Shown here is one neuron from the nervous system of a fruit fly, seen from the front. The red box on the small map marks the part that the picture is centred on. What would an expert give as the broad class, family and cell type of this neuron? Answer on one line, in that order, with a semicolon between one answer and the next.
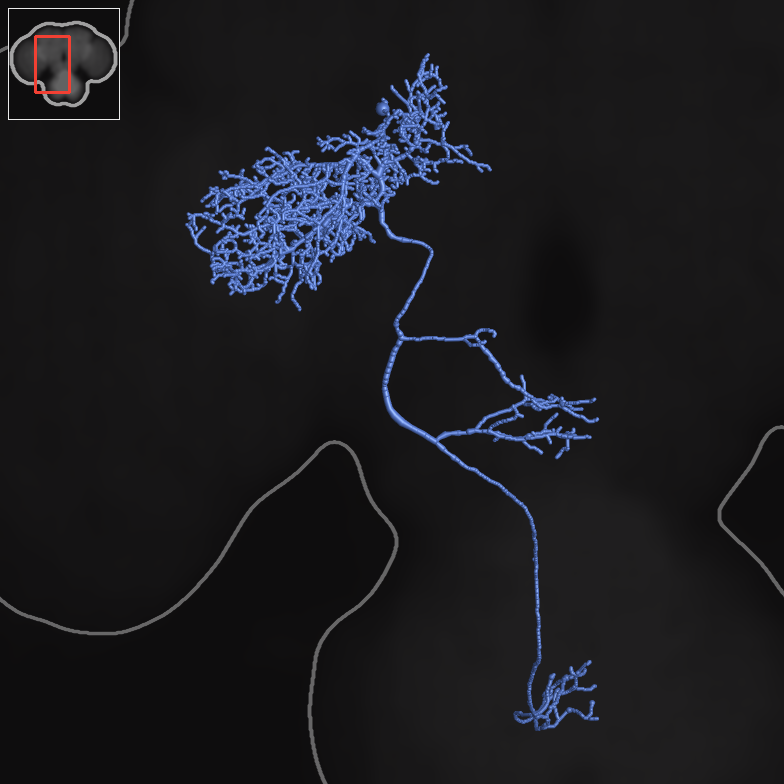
descending neuron; hemilineage SMPpv2_ventral; DNp35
